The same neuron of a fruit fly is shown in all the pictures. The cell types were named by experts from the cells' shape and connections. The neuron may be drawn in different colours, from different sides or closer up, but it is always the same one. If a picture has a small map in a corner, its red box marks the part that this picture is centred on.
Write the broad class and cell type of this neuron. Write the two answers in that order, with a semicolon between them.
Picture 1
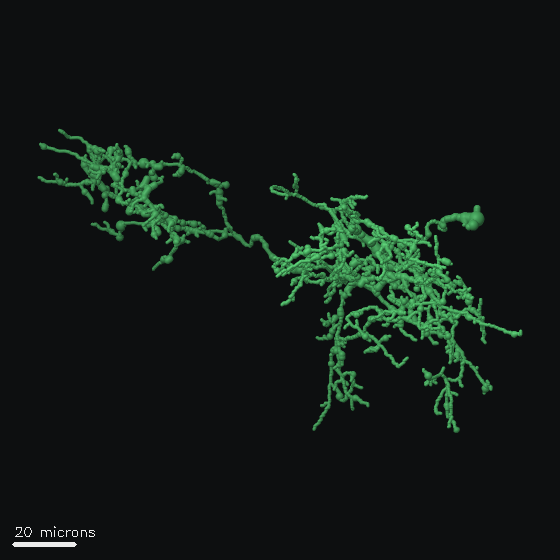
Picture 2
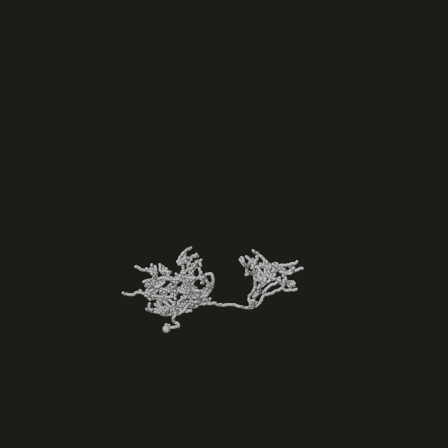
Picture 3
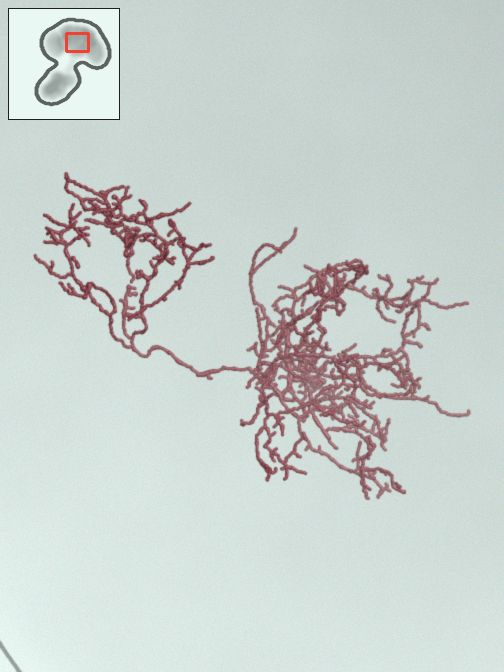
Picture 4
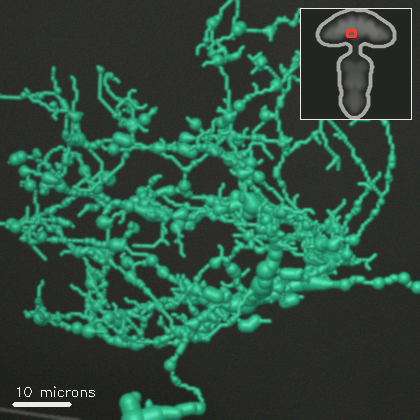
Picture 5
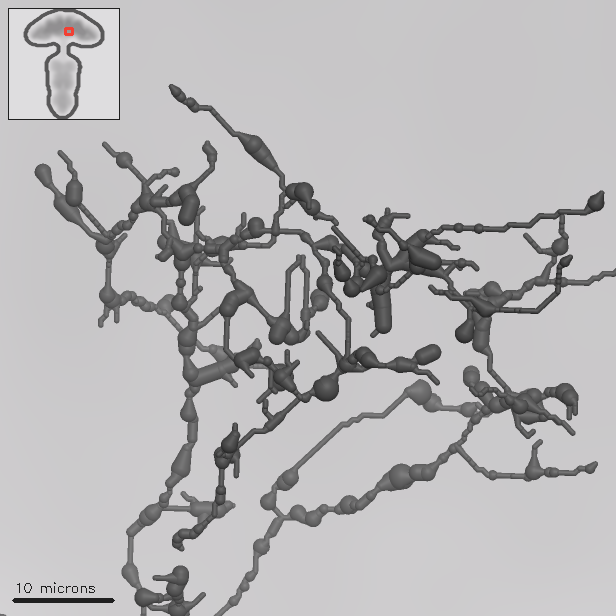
central-brain intrinsic neuron; IB092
